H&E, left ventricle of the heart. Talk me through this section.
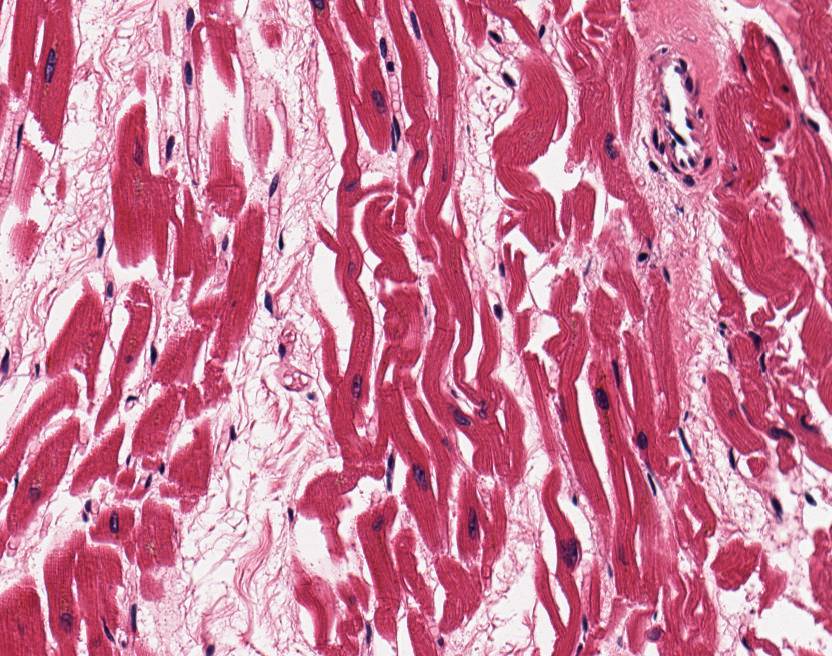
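Wavy, roughly parallel bands of muscle fibres run mainly from top to bottom of the field. Wide pale spaces of loose, fine, wispy connective tissue separate them, holding small dark spindle-shaped nuclei scattered singly. A small blood vessel surrounded by pink collagen lies upper right.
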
